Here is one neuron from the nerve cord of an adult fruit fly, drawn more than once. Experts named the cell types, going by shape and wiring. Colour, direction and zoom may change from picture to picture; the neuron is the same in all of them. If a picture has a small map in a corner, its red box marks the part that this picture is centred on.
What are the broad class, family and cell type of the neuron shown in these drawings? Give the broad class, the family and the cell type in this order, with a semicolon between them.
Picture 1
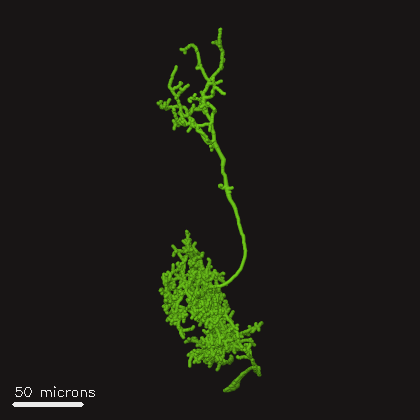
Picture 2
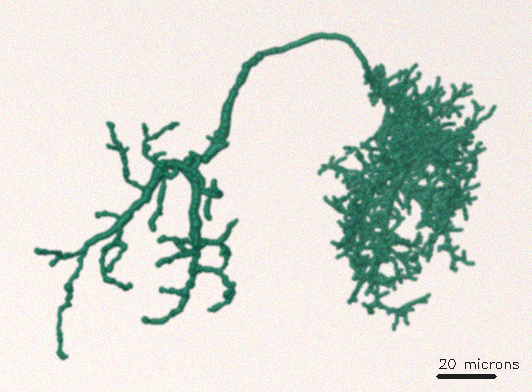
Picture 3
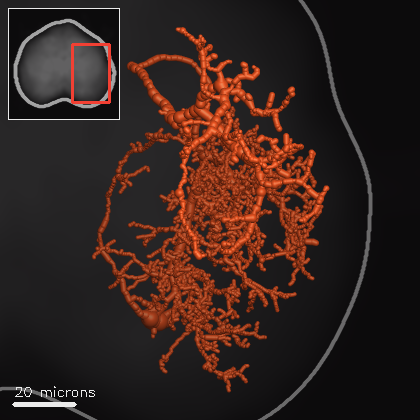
nerve-cord intrinsic neuron; hemilineage 03A; IN03A001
